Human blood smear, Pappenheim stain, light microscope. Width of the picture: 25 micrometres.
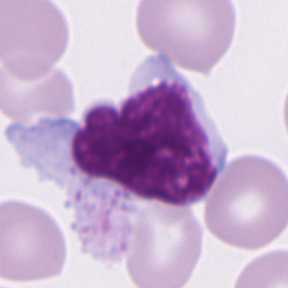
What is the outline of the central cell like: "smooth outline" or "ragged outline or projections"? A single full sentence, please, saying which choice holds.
What bounds the cell is a rough outline.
